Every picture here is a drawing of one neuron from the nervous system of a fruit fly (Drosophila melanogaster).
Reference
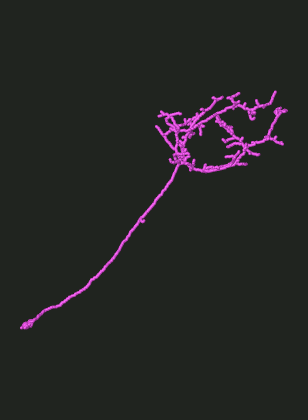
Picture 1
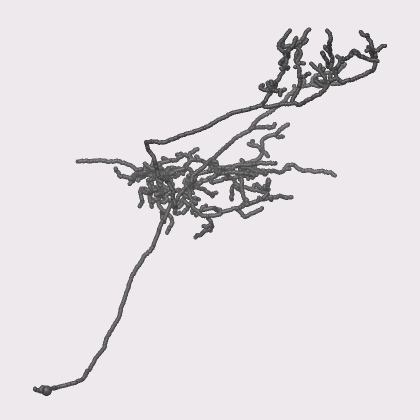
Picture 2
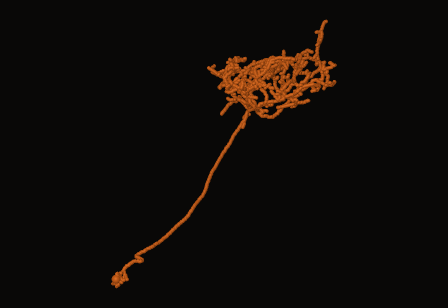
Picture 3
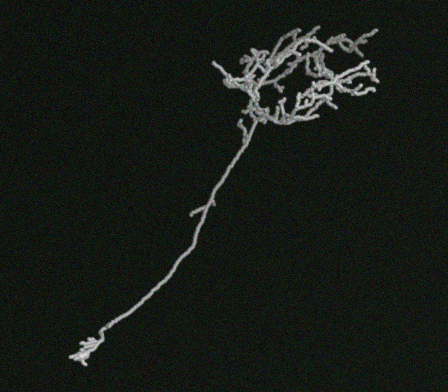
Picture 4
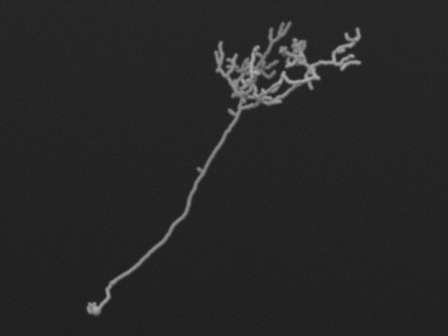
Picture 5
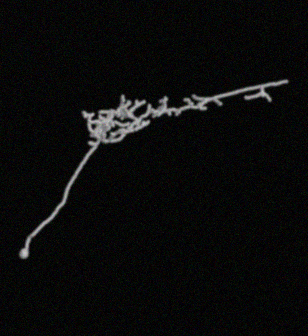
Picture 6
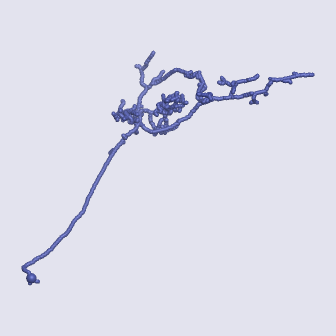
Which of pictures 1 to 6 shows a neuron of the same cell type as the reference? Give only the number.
4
